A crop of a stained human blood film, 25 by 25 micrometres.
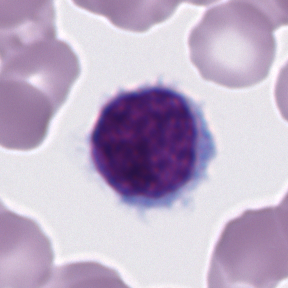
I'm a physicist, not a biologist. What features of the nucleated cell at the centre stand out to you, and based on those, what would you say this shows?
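See the thin rim of cytoplasm here, broadest on the right side. Fine hair-like projections stick out from the surface. The nucleus shows no nucleoli, and there are no granules in the cytoplasm. It's a hairy cell.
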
